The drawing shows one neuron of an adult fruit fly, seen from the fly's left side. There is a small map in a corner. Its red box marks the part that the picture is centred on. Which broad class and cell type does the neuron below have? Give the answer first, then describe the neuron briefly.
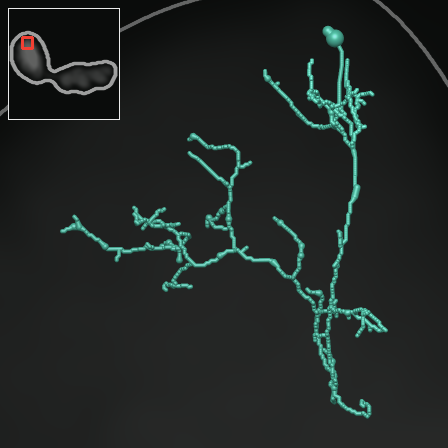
It is a central-brain intrinsic neuron. It is of cell type CB3069. The cell body is at the upper right of the picture. The picture shows dozens of branch ends.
